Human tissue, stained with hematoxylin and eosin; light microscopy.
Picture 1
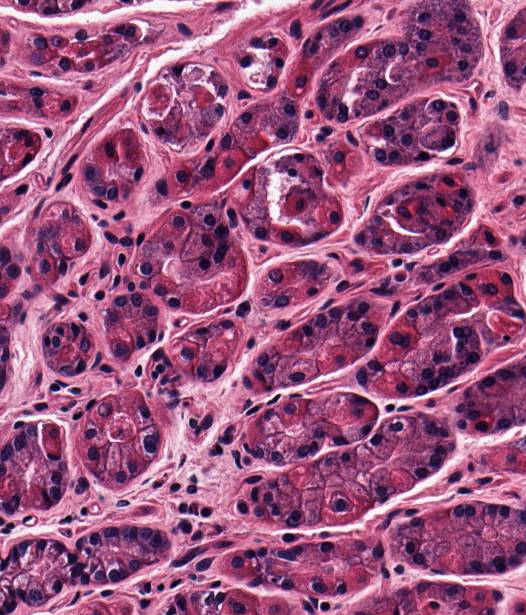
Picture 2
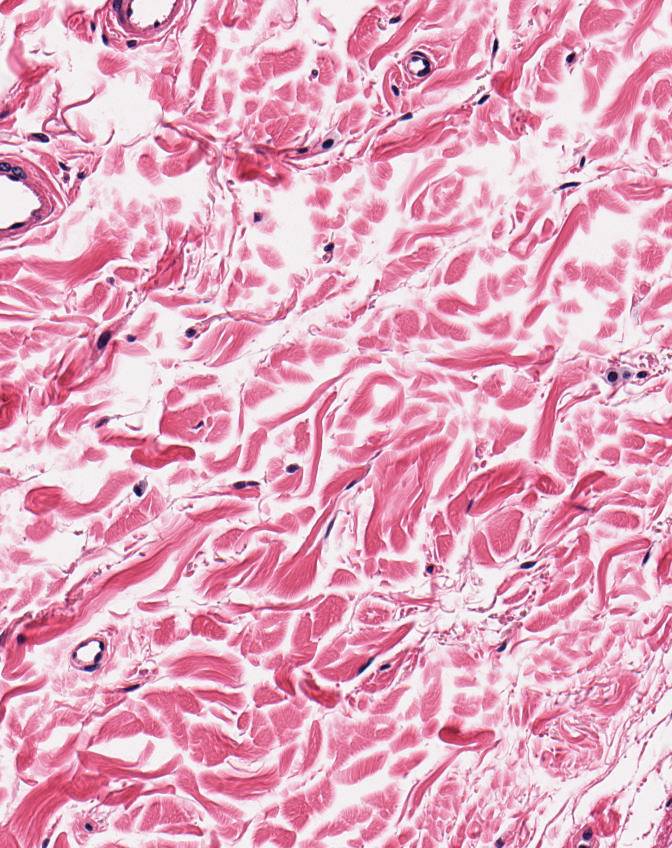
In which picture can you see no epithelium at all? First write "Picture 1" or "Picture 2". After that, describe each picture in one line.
Picture 2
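Picture 1: The field is filled with rounded and oval nests of epithelial cells separated by narrow bands of stroma.
Picture 2: No epithelium is present anywhere in the field.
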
